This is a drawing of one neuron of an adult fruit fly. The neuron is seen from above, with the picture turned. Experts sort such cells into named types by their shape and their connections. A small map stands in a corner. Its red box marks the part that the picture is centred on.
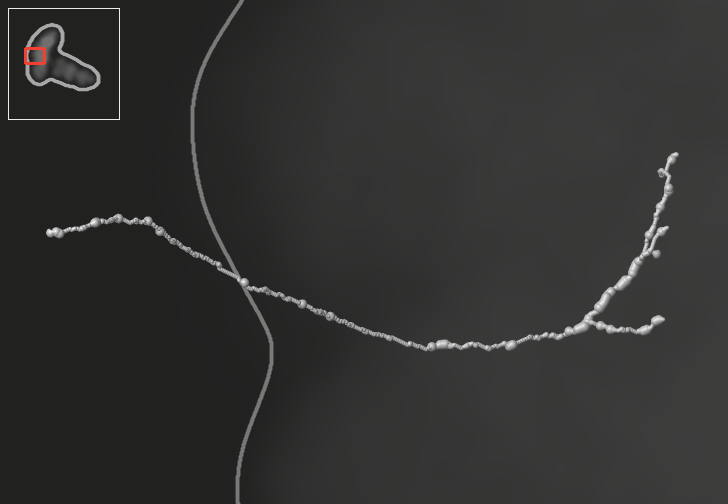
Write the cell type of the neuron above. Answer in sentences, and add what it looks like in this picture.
It is of cell type JO-ED2_a. This is a sensory neuron entering the brain. No cell body is drawn. There are a dozen or fewer branch ends.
